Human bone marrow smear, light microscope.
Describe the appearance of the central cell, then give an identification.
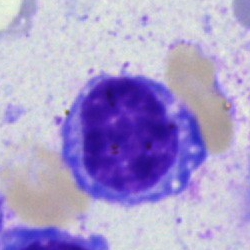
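First, the outline: roughly round, with a slightly uneven border. Second, the chromatin, which is dense and dark purple with small paler patches. Third, the cytoplasm, forming a narrow rim that stains deep blue. Fourth, a few small clear vacuoles in that cytoplasm on the lower right side. Taken together, this is a plasma cell.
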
